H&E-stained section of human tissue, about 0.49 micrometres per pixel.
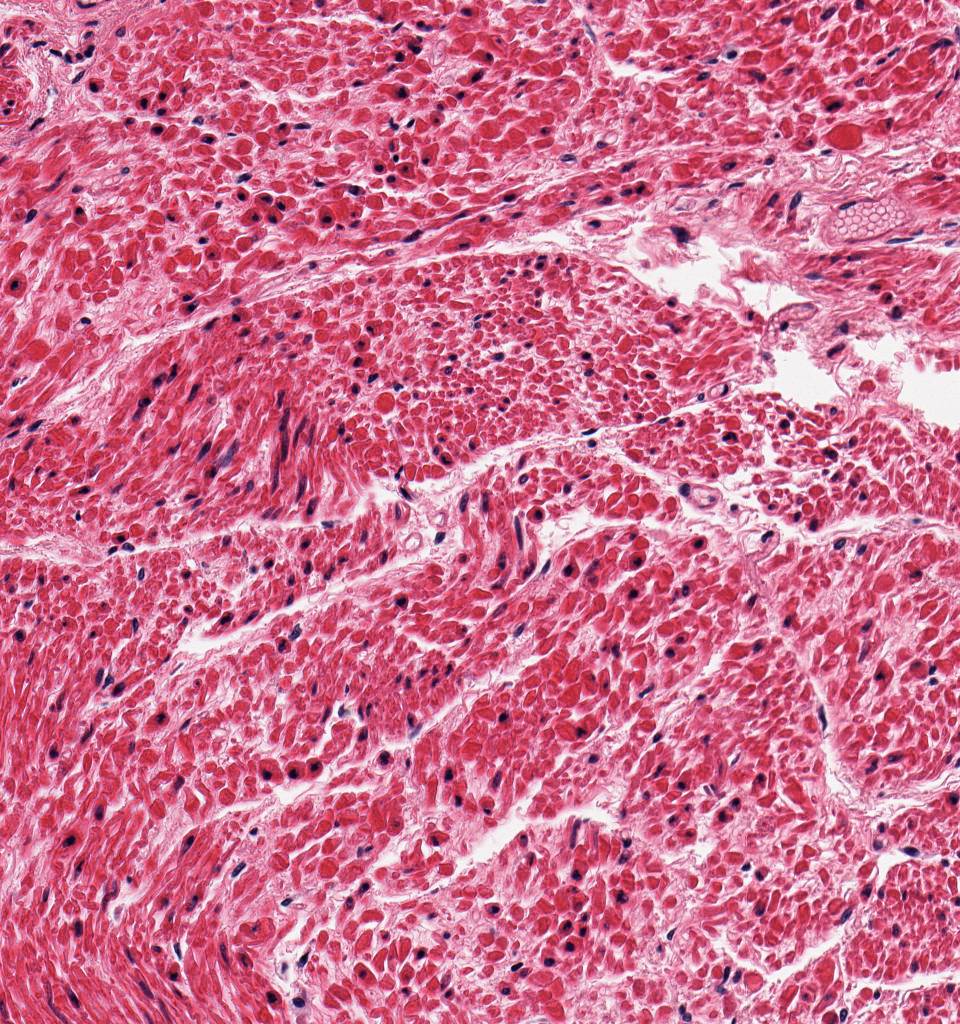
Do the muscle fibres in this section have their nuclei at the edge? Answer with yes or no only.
No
